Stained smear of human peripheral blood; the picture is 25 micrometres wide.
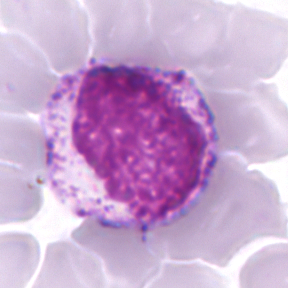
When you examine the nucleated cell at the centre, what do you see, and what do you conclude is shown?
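Outline checked: roughly round but uneven, with small bumps along the edge. Nucleus: off-centre toward the right, leaving a wider band of cytoplasm on the left. Granules: small, dark purple, scattered through the cytoplasm and most crowded along the outer edge of the cell. The cell is a myelocyte.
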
